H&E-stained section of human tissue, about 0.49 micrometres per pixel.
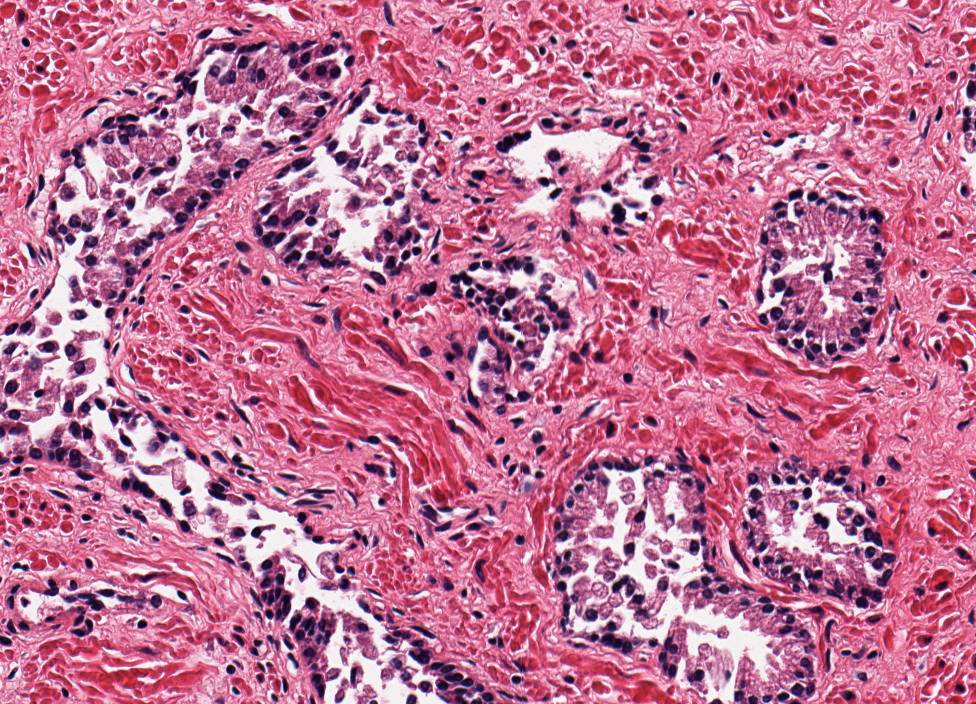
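Prostate. Gland-like epithelial units scattered in pink stroma; the longest runs diagonally from top left toward bottom centre. Deep pink spindle-shaped fibre bundles cross the centre obliquely, upper left to lower right. No fat cells seen.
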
